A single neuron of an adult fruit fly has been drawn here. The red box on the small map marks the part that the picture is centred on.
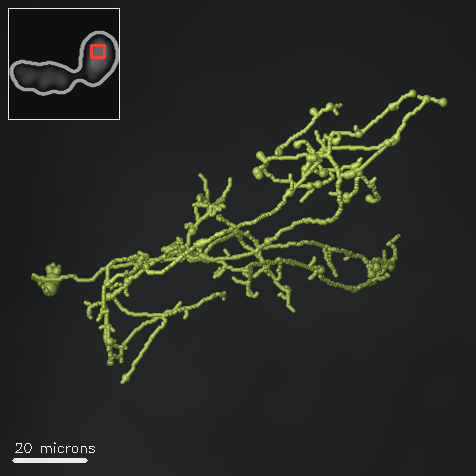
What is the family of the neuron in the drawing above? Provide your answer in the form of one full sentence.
Grouped by family, the neuron goes with hemilineage CLp2.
